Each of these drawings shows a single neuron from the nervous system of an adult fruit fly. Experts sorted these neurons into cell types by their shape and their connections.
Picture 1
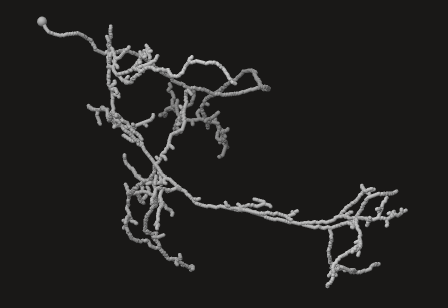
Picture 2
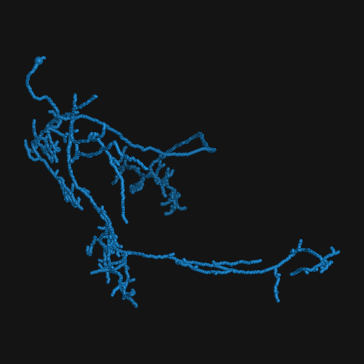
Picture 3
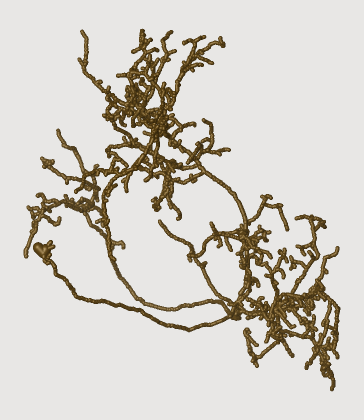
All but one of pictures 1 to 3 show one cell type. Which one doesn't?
3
